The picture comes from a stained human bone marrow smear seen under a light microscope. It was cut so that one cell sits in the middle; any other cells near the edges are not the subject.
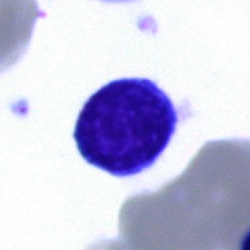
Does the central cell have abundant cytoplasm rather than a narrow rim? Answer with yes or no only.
No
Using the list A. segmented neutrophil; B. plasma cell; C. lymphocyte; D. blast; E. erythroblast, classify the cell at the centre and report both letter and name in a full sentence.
The central cell of the crop is a lymphocyte, which makes C the correct option.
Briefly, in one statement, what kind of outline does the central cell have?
The border of this cell runs smooth and free of any projections.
